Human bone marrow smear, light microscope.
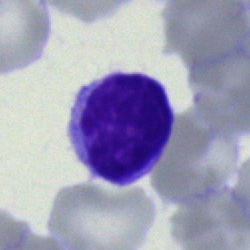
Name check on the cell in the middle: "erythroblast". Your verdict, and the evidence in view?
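I see a round, smooth cell with a thin pale blue cytoplasmic rim, widest on the left. Its chromatin is dense, dark purple and coarsely clumped, and no granules show.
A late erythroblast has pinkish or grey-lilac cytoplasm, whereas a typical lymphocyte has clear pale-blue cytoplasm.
So the colour here goes against erythroblast.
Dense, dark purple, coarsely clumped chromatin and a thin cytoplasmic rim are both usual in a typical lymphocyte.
So I'd settle on lymphocyte.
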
